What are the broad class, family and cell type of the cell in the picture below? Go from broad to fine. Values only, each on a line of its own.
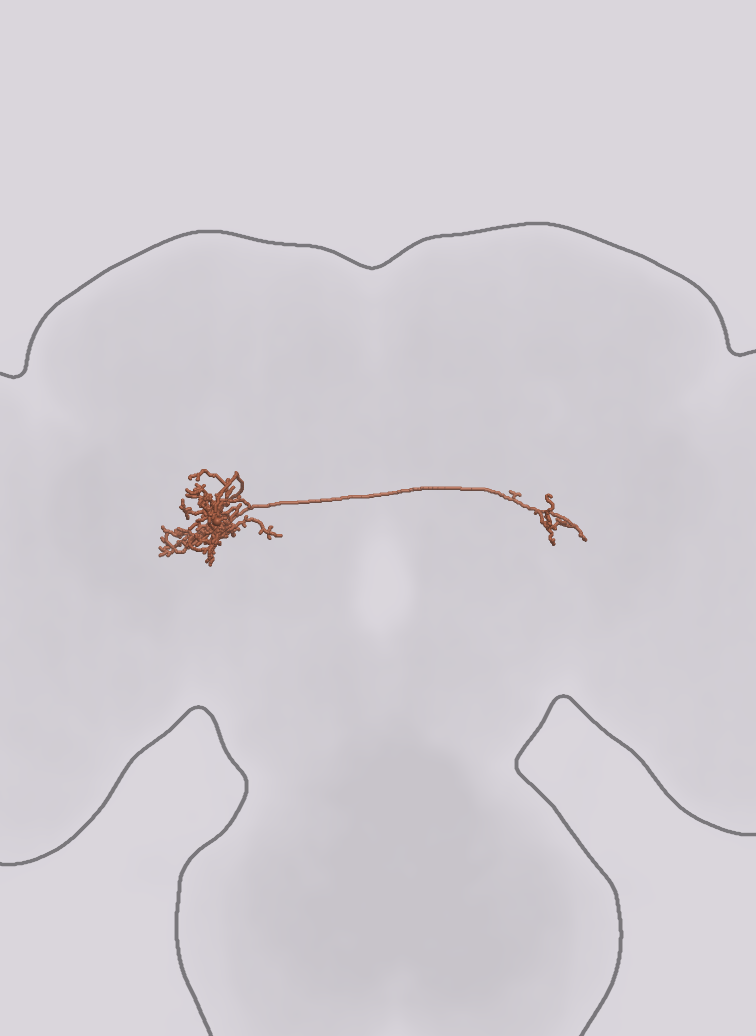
central-brain intrinsic neuron
hemilineage VLPa2
CB4162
